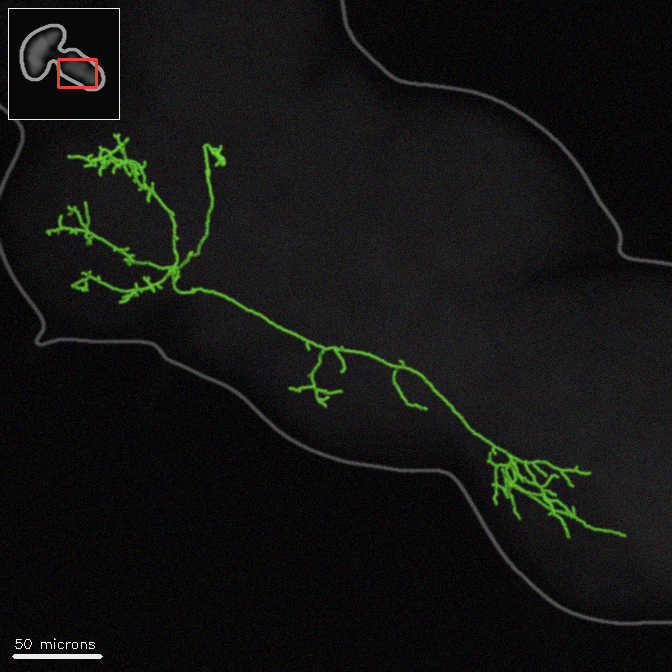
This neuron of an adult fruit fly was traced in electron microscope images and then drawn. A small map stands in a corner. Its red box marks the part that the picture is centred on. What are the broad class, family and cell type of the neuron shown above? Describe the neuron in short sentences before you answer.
It is in the nerve cord and does not reach the brain. From left to right in the picture it spans about 350 microns. The picture shows dozens of branch ends. It is a nerve-cord intrinsic neuron. Its family is hemilineage 07B. Its cell type is IN07B014.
